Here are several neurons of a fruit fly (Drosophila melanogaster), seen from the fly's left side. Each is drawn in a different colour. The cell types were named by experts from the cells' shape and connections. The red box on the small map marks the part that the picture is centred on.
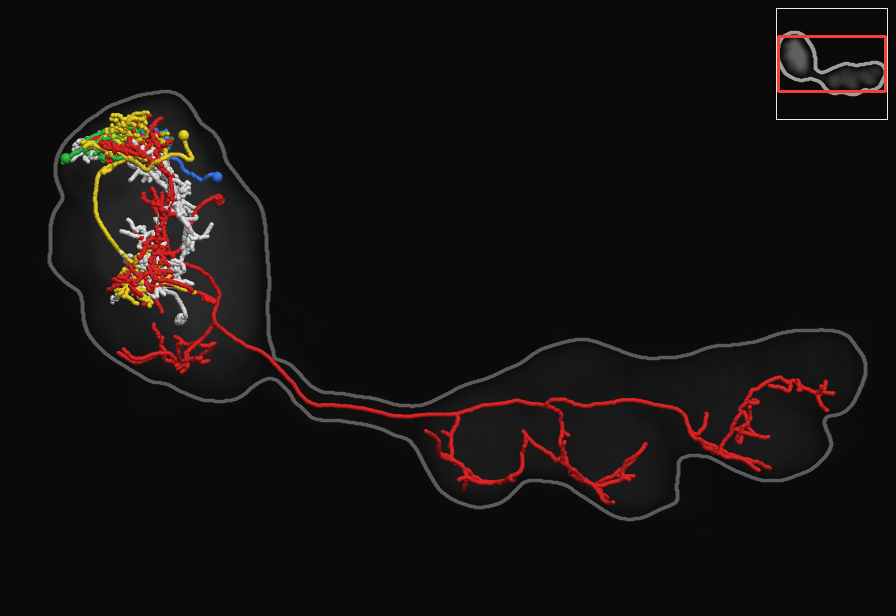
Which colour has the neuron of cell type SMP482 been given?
yellow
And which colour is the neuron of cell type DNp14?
red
